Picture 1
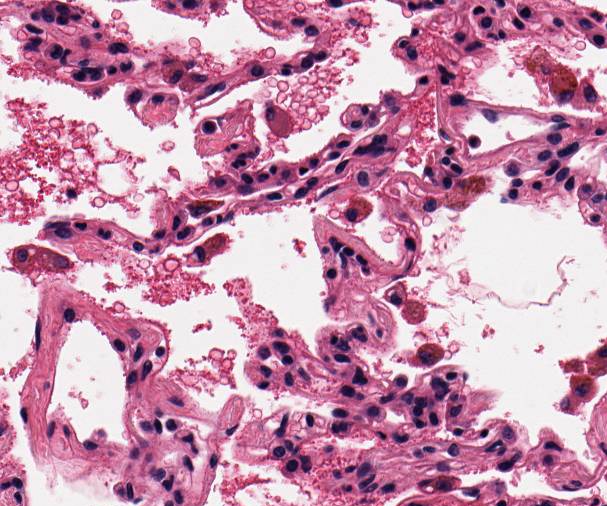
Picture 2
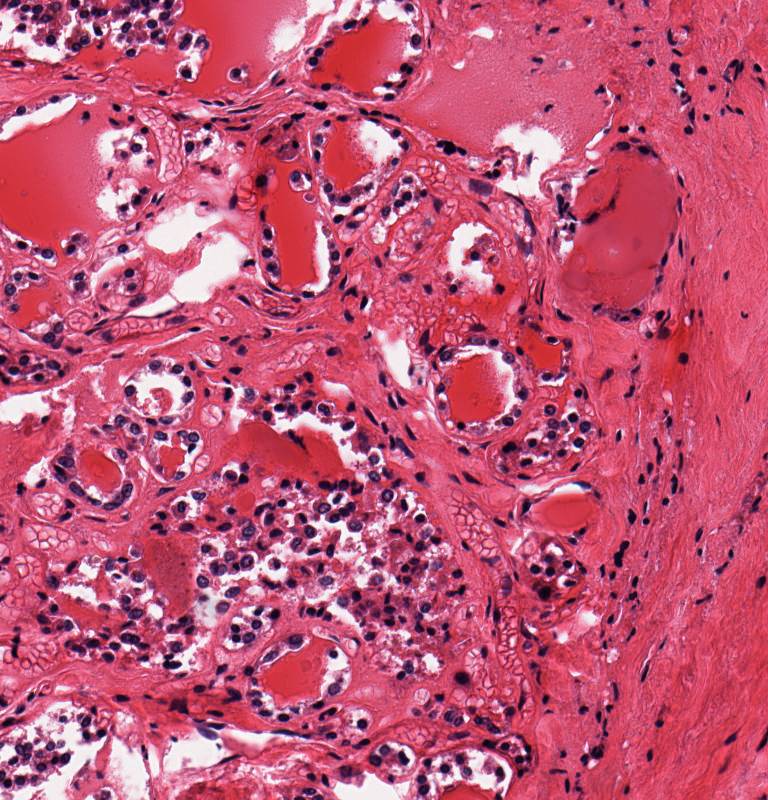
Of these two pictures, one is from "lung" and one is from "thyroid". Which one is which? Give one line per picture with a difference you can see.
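Picture 1 is from the lung. No glands, no bundles of smooth muscle and no fat cells are present in the field.
Picture 2 is from the thyroid. Many of the gland lumens are filled with homogeneous bright pink material.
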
